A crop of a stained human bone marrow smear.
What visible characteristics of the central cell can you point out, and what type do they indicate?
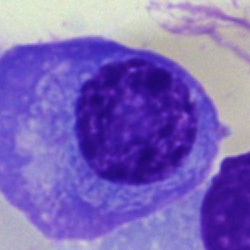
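Let's start with the chromatin: it's coarse and clumped, dark purple masses with paler spots between them. Now the cytoplasm, which is abundant and covers more area than the nucleus. It stains blue-violet, and if you look to the left of the nucleus you'll find a paler, finely mottled zone. This one is a plasma cell.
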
